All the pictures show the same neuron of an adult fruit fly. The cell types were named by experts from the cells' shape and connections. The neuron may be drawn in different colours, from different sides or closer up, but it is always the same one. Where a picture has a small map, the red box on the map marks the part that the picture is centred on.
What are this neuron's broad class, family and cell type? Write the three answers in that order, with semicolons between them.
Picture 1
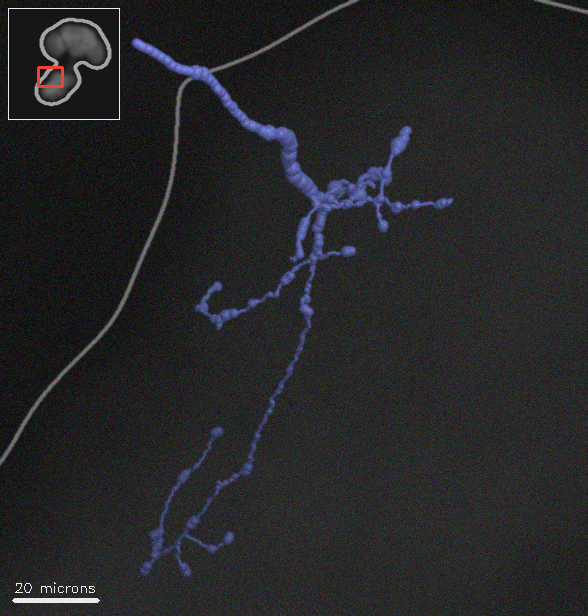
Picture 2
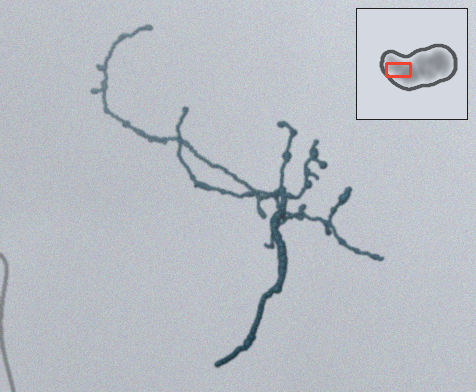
sensory neuron entering the nerve cord; class mechanosensory proprioceptive; SNpp08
